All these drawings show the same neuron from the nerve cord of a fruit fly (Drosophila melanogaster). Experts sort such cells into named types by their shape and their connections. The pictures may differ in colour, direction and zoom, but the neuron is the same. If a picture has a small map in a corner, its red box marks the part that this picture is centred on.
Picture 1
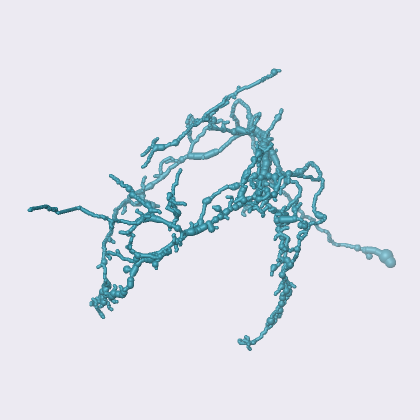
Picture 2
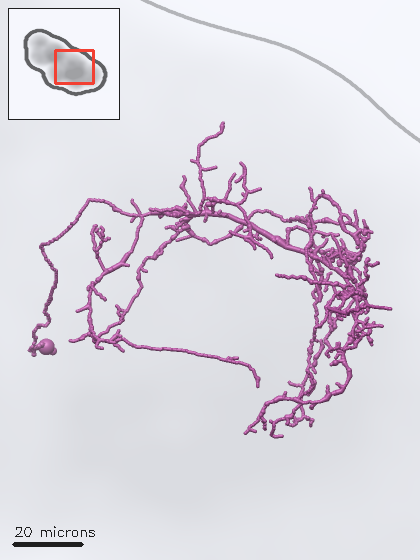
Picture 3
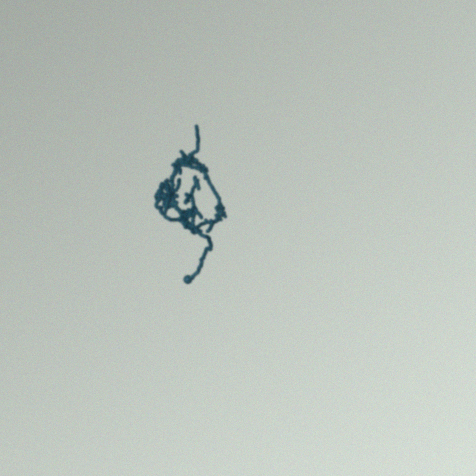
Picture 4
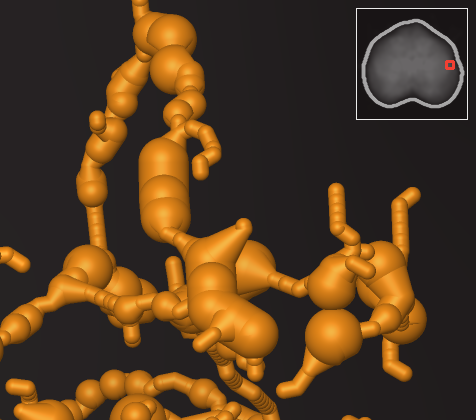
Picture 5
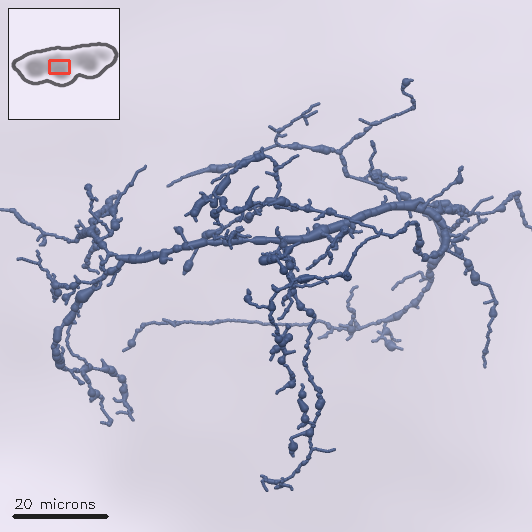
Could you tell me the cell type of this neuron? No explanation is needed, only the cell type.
IN03A030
